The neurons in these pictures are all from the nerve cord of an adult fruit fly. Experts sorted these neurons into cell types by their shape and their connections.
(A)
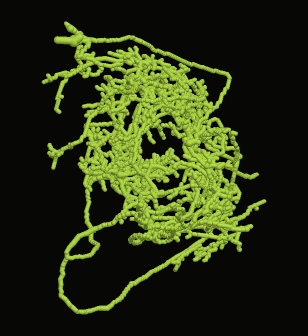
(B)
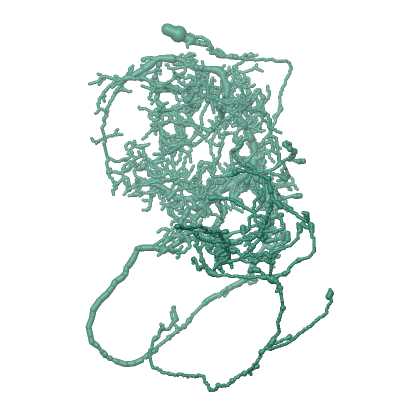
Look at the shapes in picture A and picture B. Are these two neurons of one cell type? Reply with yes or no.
yes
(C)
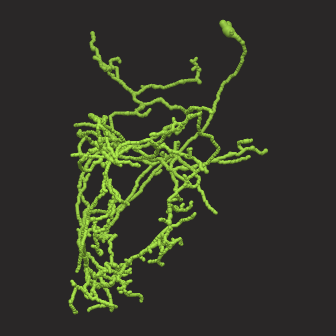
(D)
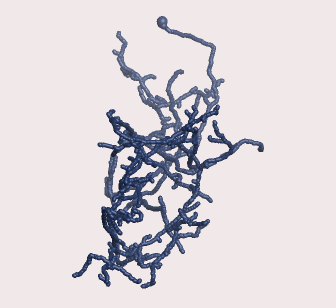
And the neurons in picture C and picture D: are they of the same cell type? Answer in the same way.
yes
